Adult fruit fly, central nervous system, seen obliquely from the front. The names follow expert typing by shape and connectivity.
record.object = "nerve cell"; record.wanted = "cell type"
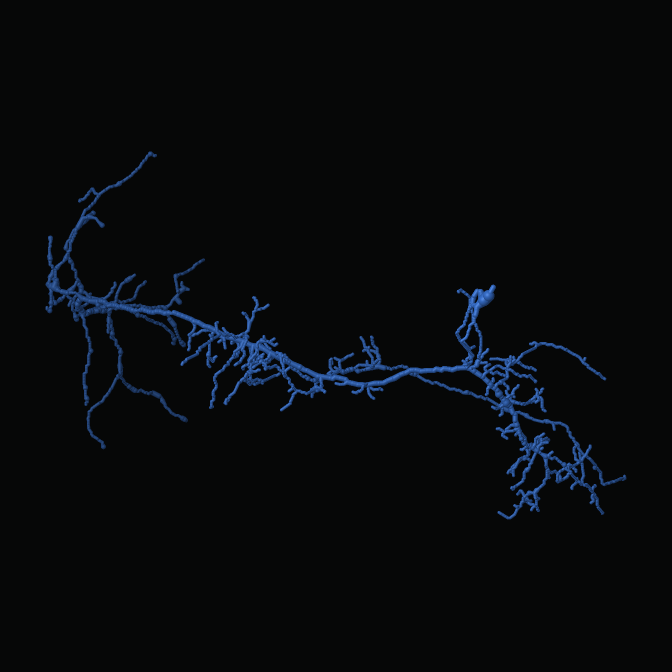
GFC2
